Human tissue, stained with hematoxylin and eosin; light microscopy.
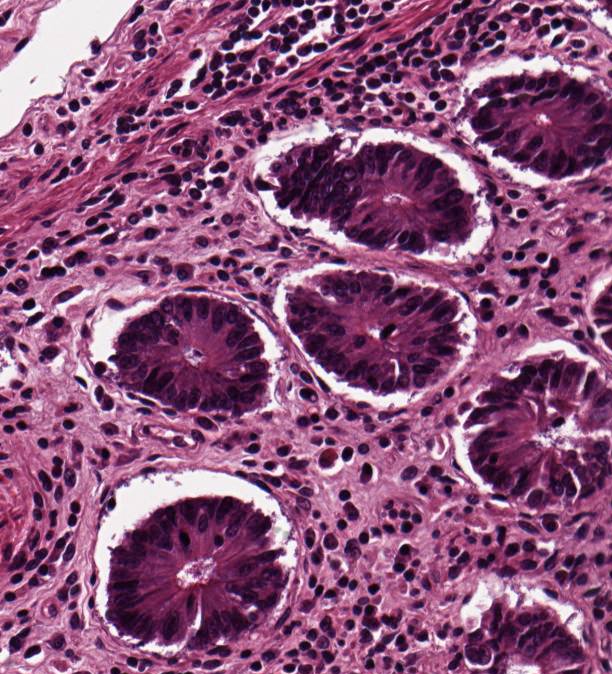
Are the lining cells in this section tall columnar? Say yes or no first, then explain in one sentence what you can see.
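Yes. Each gland is lined by tall columnar cells arranged radially around a small central lumen.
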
